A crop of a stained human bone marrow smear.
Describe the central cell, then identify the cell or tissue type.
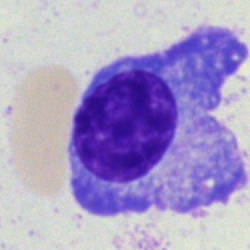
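Dark purple chromatin lies in clumps, with paler gaps between them. The cytoplasm is abundant, covering more area than the nucleus, and is blue-purple, mottled with paler patches. On the right side of the cell, a few small clear spots lie in the cytoplasm. It is a plasma cell.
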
